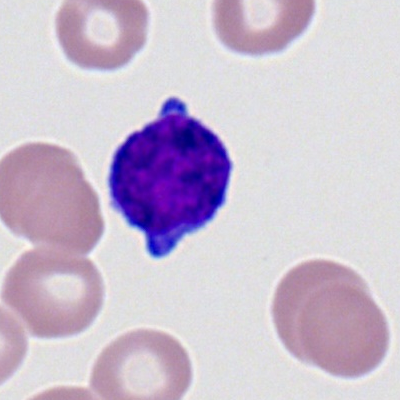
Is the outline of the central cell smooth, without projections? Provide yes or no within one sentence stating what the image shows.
No, the cell does not have a smooth edge, since its outline is rough.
